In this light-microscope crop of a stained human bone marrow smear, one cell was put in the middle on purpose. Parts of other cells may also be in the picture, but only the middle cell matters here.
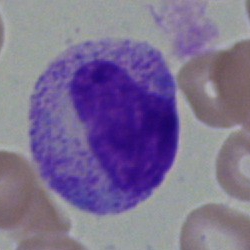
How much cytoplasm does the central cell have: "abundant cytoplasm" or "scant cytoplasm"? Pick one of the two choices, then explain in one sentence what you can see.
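Abundant cytoplasm. The cytoplasm is plentiful and bluish-purple.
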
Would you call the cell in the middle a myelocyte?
yes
